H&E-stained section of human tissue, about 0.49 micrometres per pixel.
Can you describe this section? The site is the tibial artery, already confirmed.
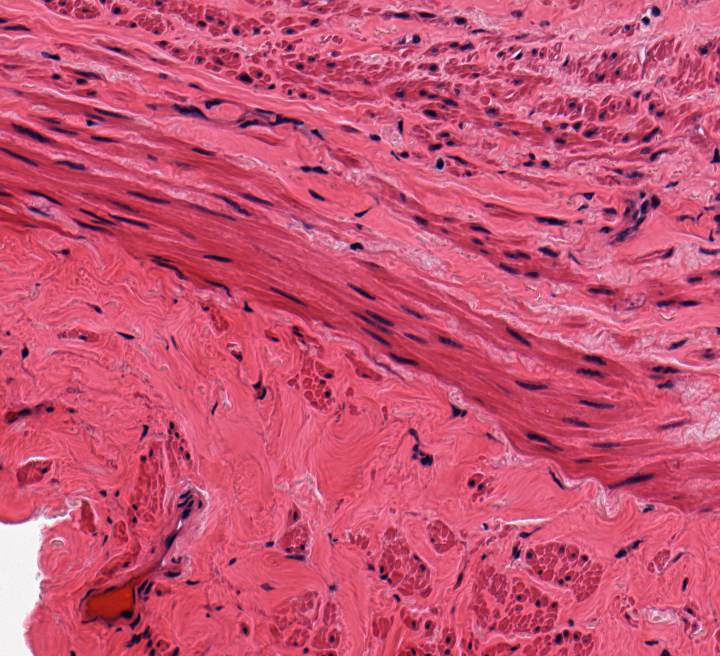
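Within the diagonal muscle band, elongated cigar-shaped nuclei run parallel to the band. The smooth muscle cell cytoplasm takes a deeper pink than the collagen around it. Near the lower left, a small vessel holds red blood cells. Fat cells are absent from the field.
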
